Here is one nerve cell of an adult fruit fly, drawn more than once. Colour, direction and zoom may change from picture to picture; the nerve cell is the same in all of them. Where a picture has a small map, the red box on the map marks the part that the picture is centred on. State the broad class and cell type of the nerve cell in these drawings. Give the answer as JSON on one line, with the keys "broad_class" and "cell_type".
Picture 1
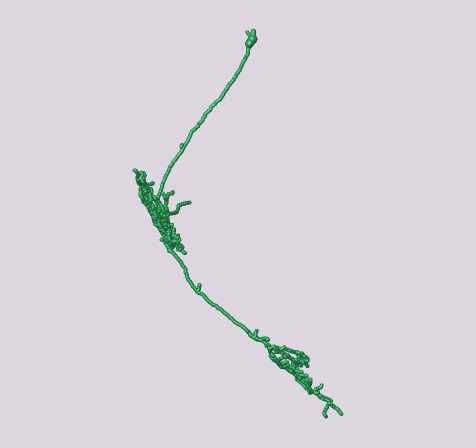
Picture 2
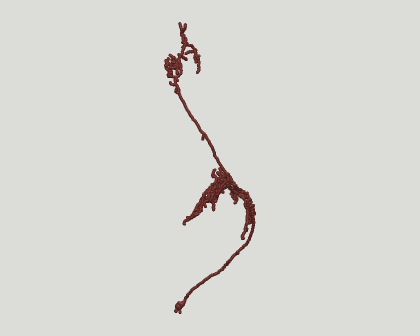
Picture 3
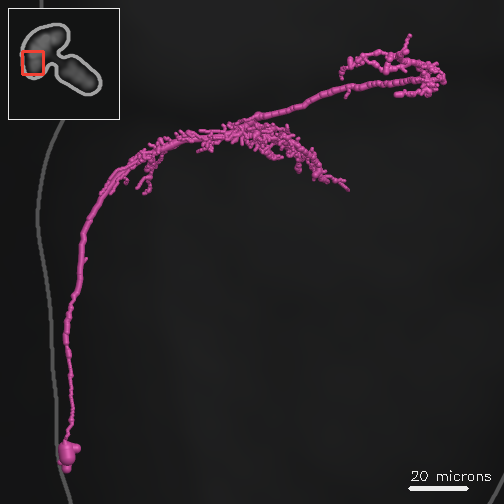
{"broad_class": "visual projection neuron", "cell_type": "aMe6a"}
